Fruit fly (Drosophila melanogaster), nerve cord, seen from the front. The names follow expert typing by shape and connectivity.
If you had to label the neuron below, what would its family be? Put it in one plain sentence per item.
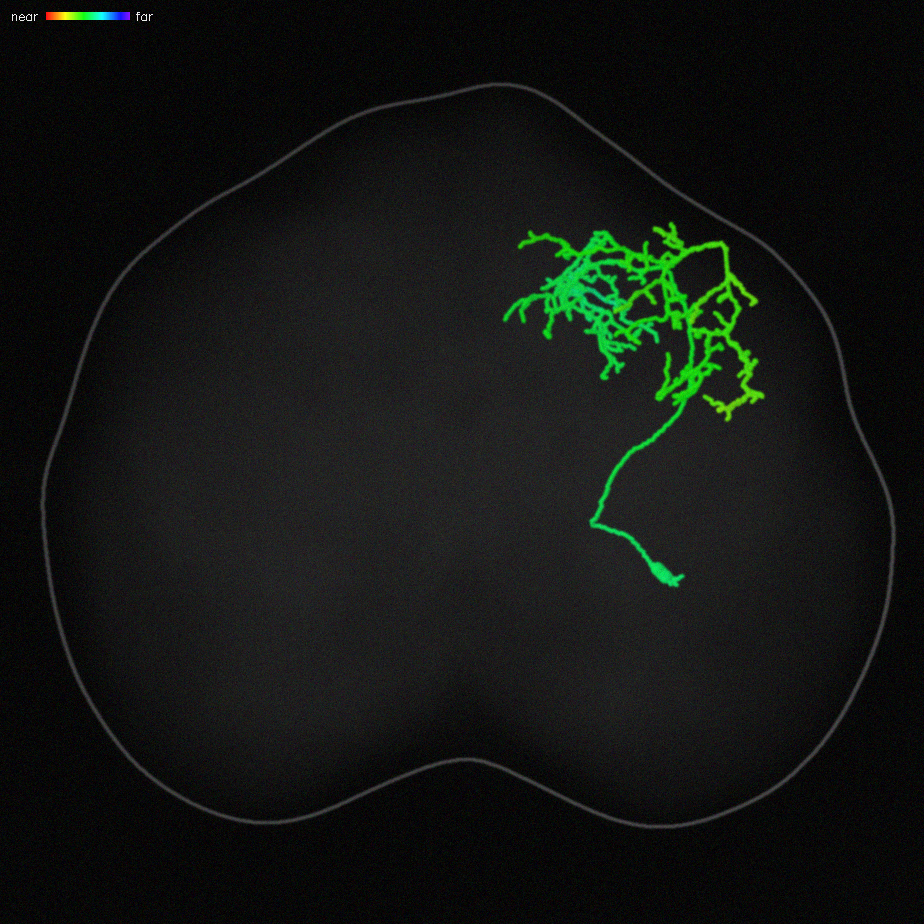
The family is hemilineage 03B.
